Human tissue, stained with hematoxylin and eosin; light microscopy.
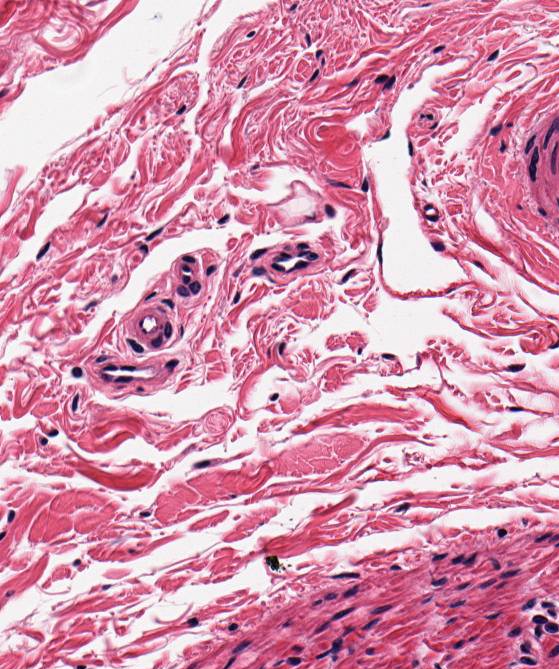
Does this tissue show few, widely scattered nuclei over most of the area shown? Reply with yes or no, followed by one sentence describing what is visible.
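Yes. Within the loose stroma the nuclei are sparse, small, dark and spindle-shaped.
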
